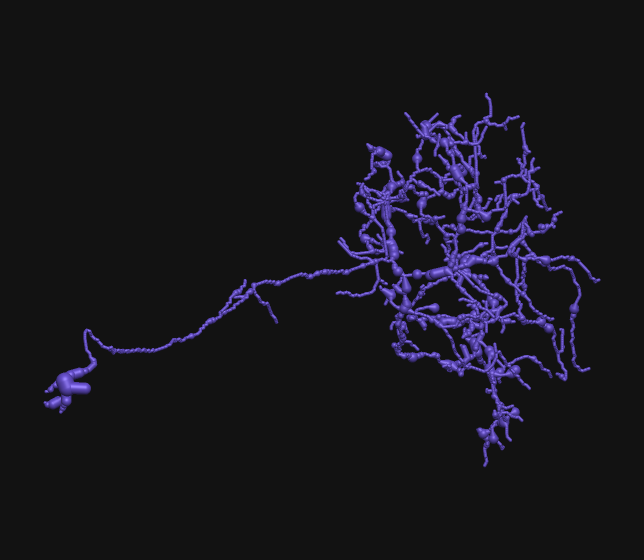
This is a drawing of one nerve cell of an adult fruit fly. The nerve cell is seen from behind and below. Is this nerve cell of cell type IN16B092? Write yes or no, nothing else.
no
